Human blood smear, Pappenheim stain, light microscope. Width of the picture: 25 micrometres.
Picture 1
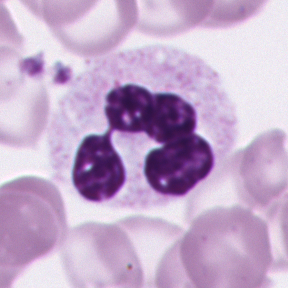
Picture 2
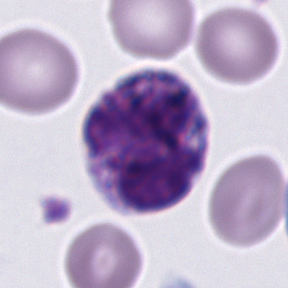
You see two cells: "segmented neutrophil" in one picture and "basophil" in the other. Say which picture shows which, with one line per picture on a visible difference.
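The cell in picture 1 is a segmented neutrophil. A wide rim of pale lilac-pink cytoplasm surrounds the nucleus.
The cell in picture 2 is a basophil. The nuclear region is a dark purple mass filling most of the cell.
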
